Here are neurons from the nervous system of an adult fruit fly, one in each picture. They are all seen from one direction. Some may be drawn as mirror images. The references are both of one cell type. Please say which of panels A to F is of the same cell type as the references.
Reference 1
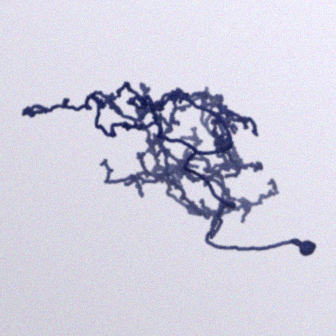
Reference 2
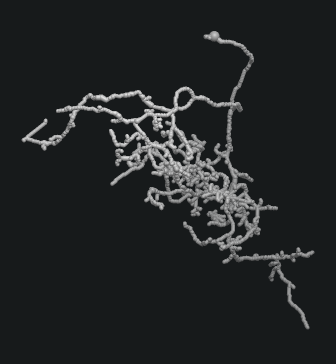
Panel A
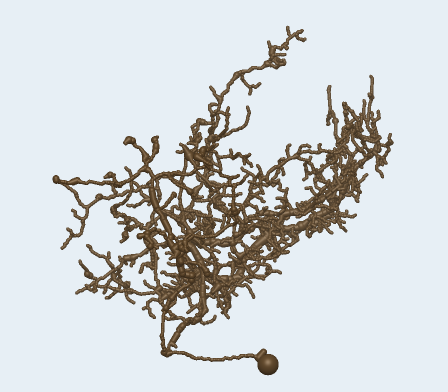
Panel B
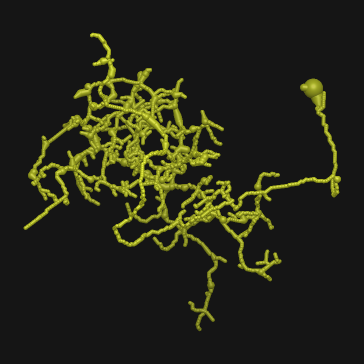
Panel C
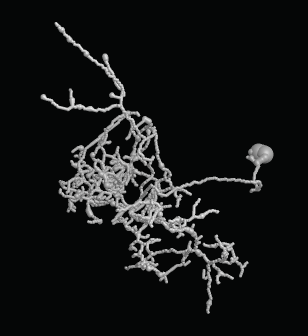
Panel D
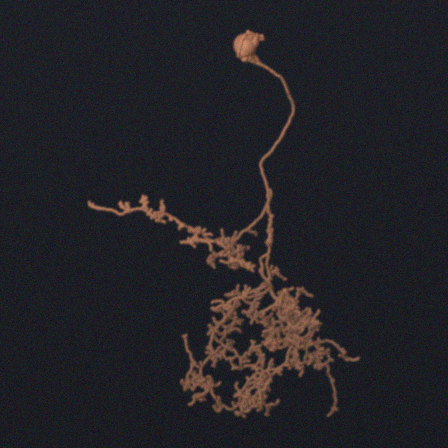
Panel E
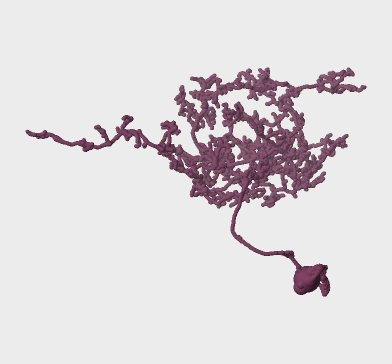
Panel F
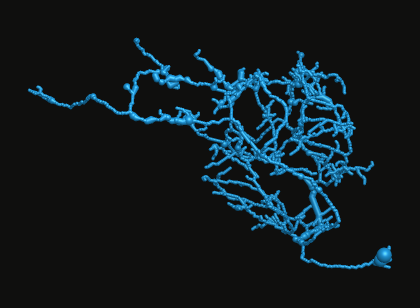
F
